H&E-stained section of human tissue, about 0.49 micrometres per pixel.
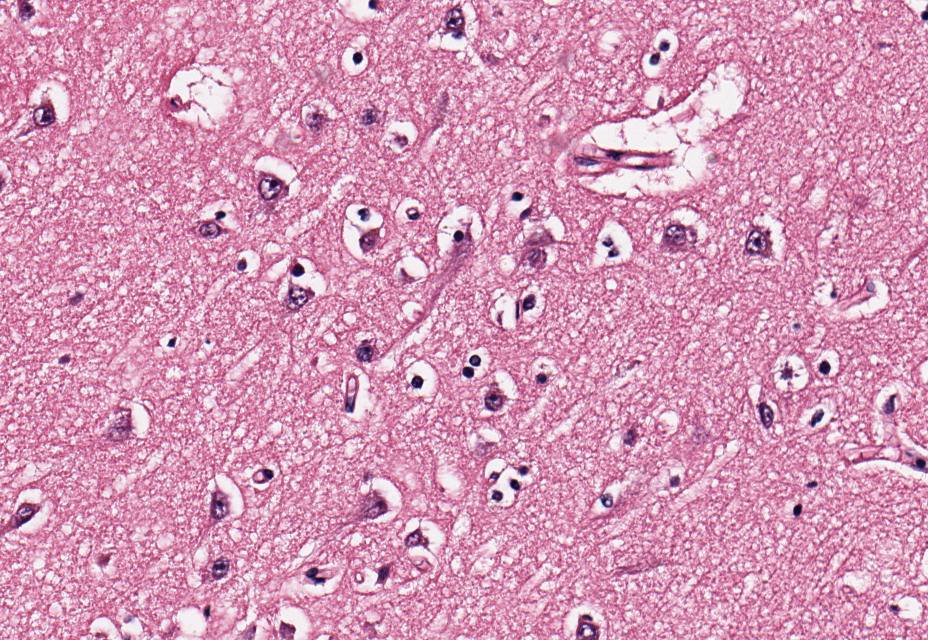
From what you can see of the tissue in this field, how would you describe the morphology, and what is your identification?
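First, background: pink, finely vacuolated fibrillary material over the whole field, with single scattered cells. Second, organisation: no epithelium, glands or other organised units. Third, cells: several neurons with triangular bodies and dark nuclei, scattered widely, centre included. Fourth, vessels: a small one with elongated nuclei, upper right, in a wide clear space. Name: cerebral cortex.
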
